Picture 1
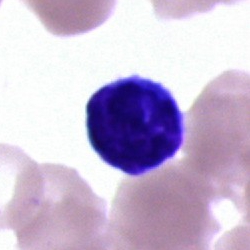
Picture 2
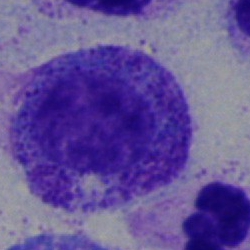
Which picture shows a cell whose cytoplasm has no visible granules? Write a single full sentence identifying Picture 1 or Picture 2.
In Picture 1, the cell has a cytoplasm without visible granules.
